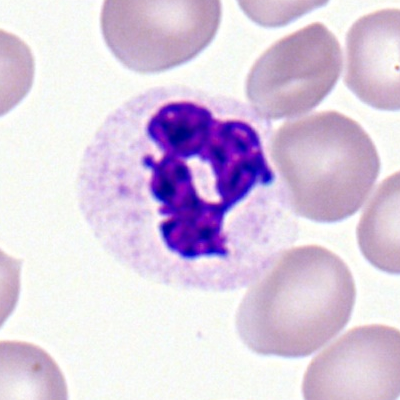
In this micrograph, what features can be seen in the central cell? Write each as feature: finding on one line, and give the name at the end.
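Outline: smooth, nearly round, you'll notice
Nucleus: several lobes clustered round a pale central gap
Nucleoli: none to be seen
Granules: lots of fine, faint pinkish-lilac ones in the cytoplasm
Name: segmented neutrophil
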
